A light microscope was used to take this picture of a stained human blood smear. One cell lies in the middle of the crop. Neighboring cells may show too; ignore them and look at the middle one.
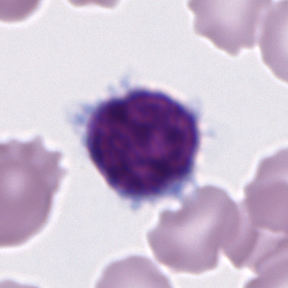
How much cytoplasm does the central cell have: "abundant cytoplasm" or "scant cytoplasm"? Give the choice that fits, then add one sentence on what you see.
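Scant cytoplasm. The cytoplasm is only a very thin pale blue rim around the nucleus.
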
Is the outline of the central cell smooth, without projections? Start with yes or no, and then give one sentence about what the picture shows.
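No. Fine, short, pale blue hair-like projections stick out from the cell edge.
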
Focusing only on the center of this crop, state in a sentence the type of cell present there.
The cell of interest, located centrally, is a hairy cell.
